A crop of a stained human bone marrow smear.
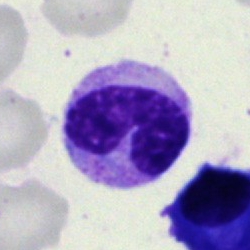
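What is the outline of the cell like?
Round and smooth.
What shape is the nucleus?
It is bent into a kidney or horseshoe shape, with a deep notch opening downward.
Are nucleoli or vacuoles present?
No nucleoli are visible in the nucleus, and no vacuoles are seen in the cytoplasm.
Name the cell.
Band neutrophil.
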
